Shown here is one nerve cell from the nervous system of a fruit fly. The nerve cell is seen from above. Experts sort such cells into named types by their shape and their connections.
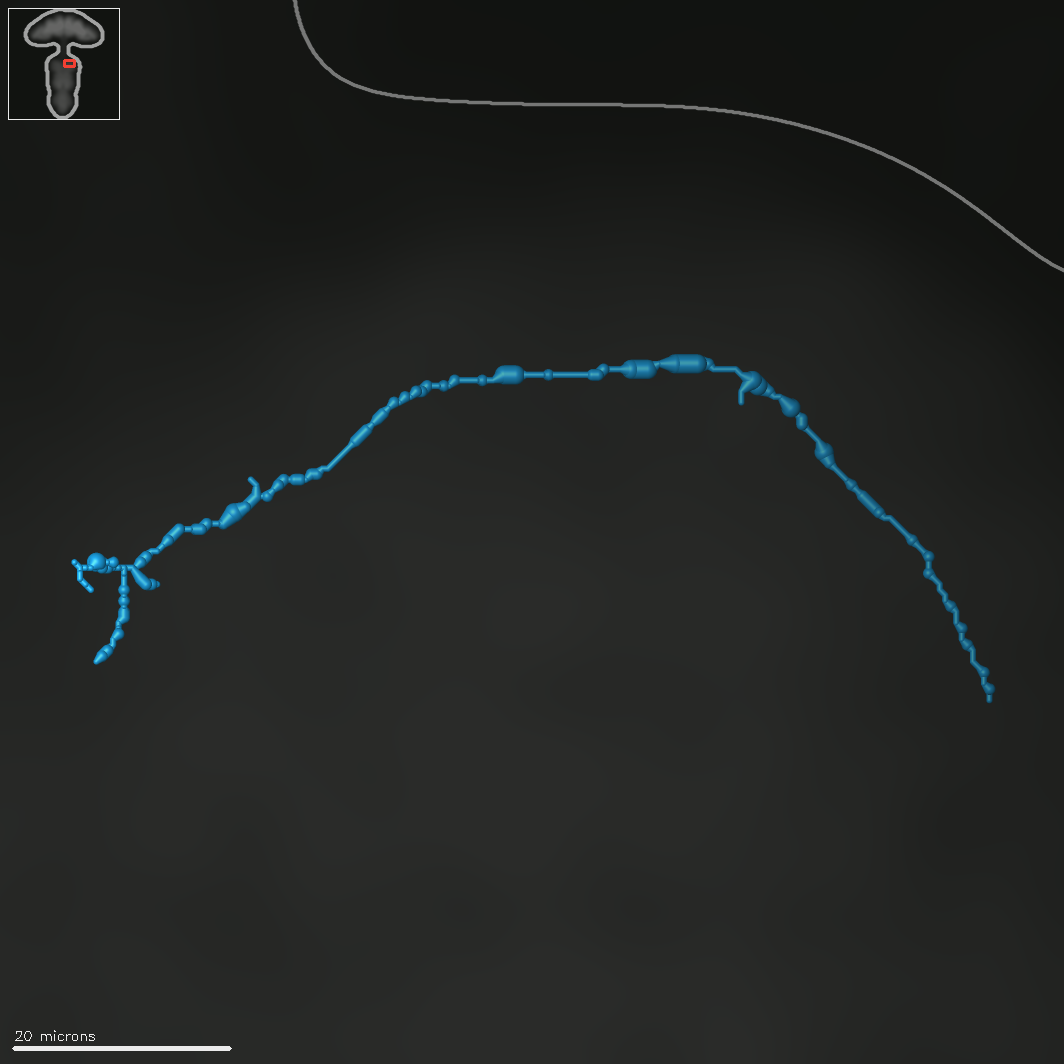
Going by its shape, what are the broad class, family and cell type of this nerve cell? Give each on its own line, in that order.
sensory neuron entering the nerve cord
class mechanosensory tactile
SNta40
